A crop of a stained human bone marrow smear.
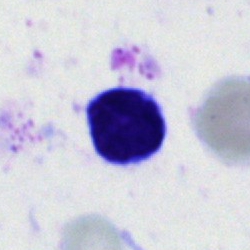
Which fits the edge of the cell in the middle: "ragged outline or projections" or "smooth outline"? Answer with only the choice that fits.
Smooth outline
